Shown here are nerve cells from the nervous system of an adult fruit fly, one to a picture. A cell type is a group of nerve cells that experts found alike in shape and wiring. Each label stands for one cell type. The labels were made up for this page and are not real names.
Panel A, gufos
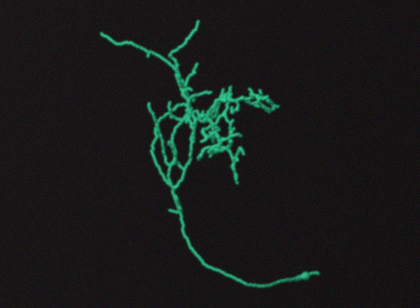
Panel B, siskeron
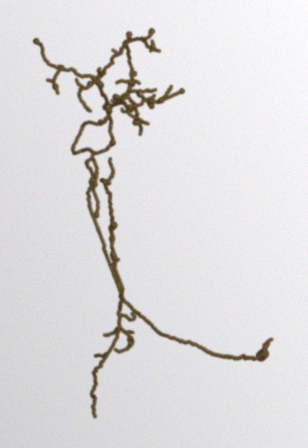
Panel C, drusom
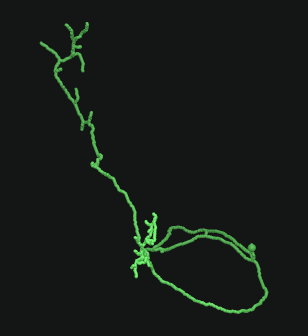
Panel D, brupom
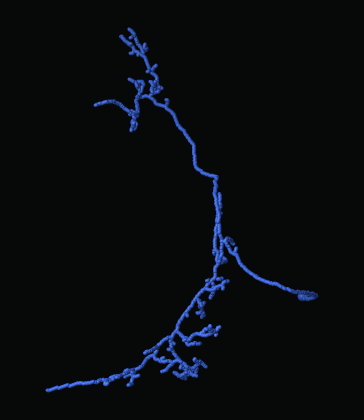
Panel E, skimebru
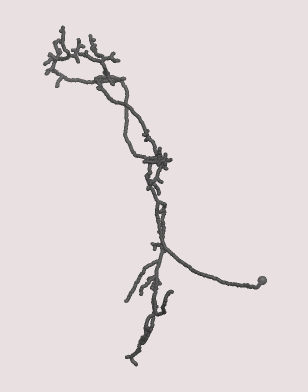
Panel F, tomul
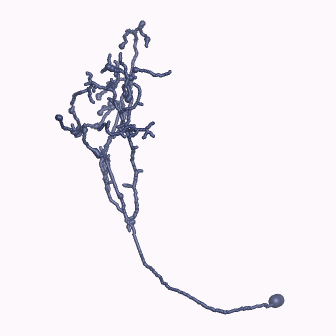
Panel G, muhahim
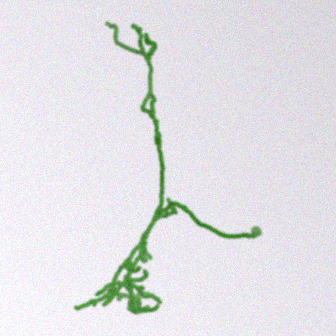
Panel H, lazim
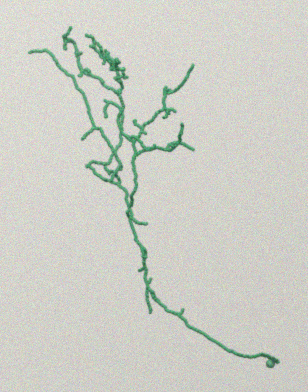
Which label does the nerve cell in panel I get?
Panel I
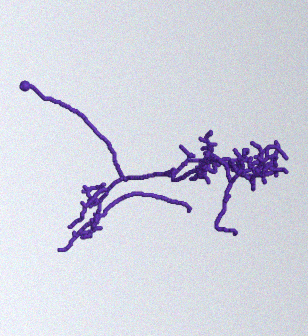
skimebru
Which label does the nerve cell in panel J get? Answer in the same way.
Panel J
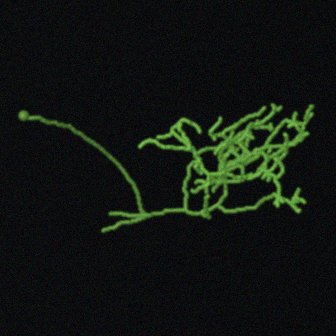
gufos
